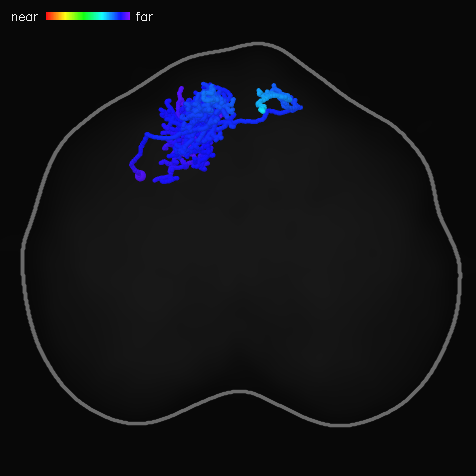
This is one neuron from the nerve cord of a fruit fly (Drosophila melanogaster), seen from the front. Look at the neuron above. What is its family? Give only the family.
hemilineage 06A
